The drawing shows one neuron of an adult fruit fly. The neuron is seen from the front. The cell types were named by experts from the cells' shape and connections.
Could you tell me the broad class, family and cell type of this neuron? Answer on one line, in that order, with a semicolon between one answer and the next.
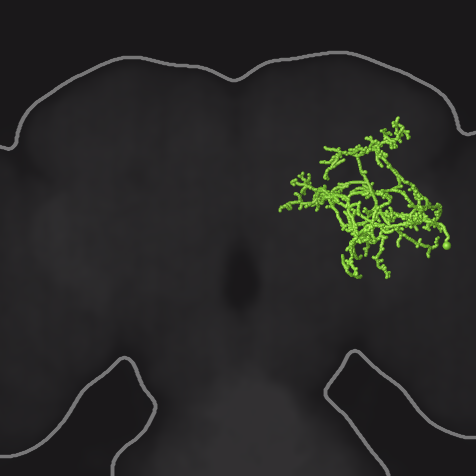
central-brain intrinsic neuron; hemilineage VLPl2_medial; AVLP176_d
